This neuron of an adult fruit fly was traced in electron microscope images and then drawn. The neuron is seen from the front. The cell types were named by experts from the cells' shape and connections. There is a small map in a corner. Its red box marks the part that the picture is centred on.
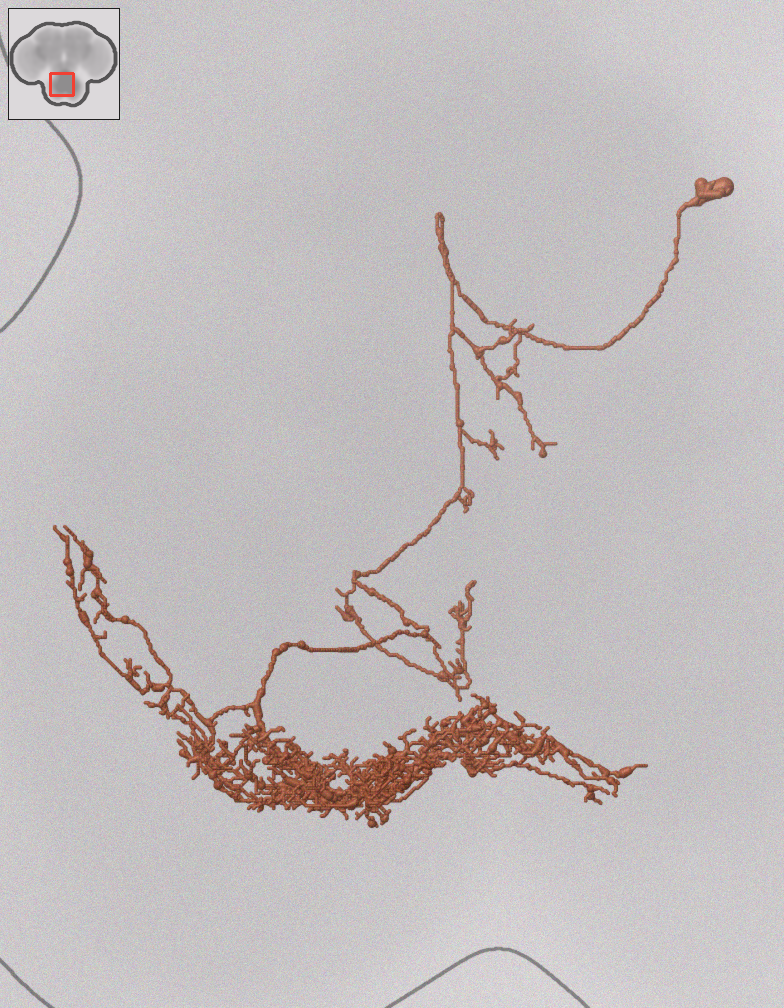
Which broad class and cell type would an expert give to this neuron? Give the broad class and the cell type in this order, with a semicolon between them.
nerve-cord intrinsic neuron; INXXX252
